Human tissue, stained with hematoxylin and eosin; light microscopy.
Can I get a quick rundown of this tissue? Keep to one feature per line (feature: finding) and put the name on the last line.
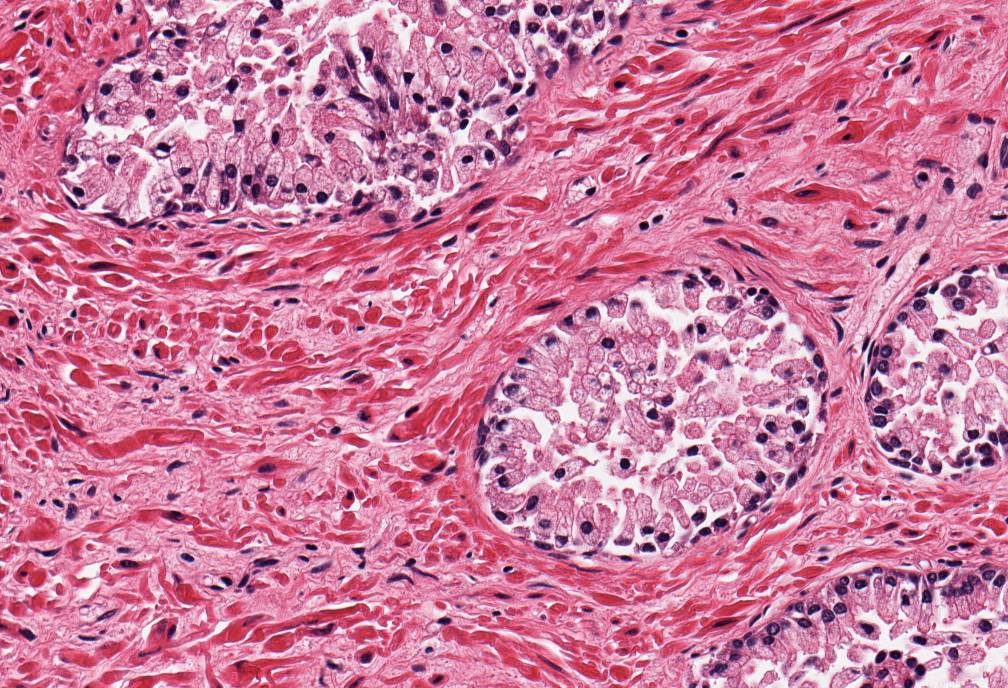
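Nests: rounded, pale epithelial; top left, centre right, right edge, bottom right
Nest nuclei: small, round, dark, crowding the outer edge
Stroma: abundant spindle cells, bright pink cytoplasm, bundles curving round nests
Stromal nuclei: elongated, dark, lengthwise in cytoplasm
Name: prostate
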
